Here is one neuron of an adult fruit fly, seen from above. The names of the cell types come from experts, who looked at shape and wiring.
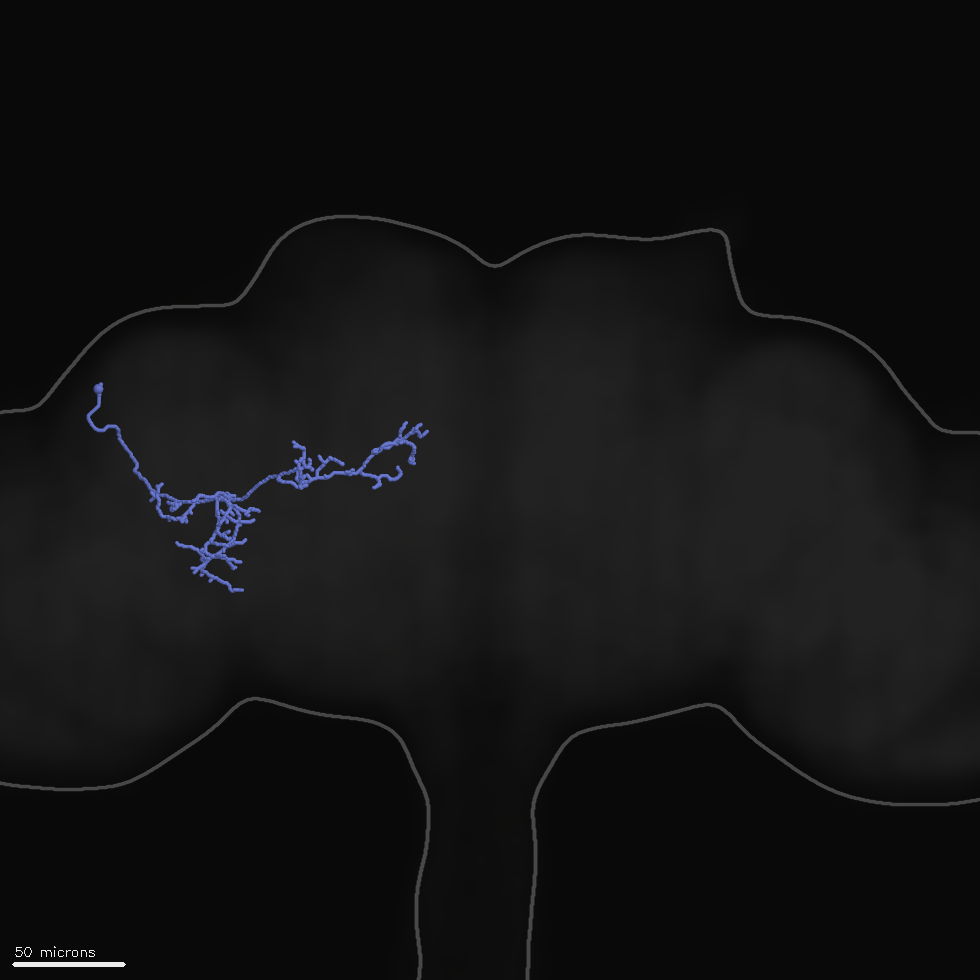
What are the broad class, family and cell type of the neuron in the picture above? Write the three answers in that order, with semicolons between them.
central-brain intrinsic neuron; hemilineage SLPal3_and_SLPal4_dorsal; SLP204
